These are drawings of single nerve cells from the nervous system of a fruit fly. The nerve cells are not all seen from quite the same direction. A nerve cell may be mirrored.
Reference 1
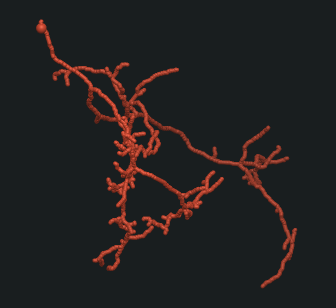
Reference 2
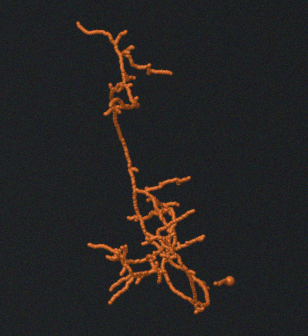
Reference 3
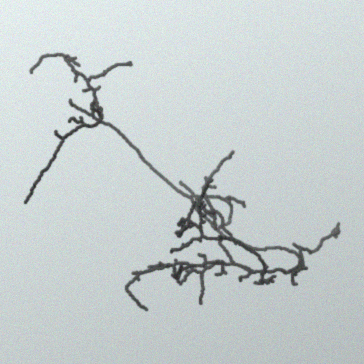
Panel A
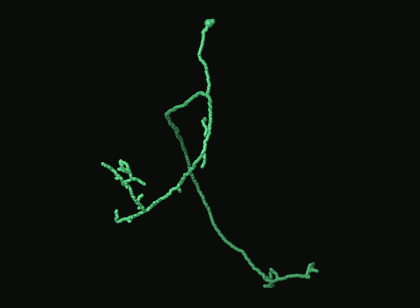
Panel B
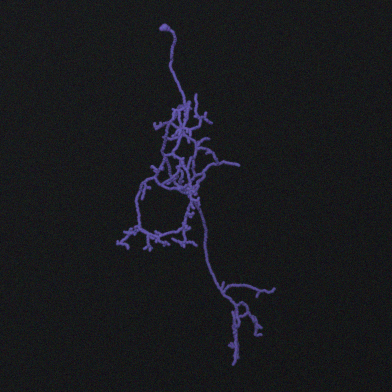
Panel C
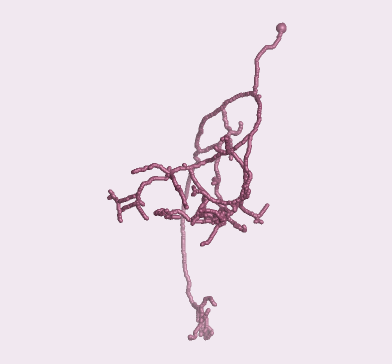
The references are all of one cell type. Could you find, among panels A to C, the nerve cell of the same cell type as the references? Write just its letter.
B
